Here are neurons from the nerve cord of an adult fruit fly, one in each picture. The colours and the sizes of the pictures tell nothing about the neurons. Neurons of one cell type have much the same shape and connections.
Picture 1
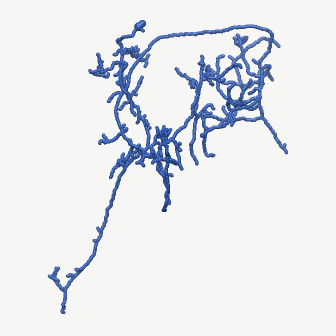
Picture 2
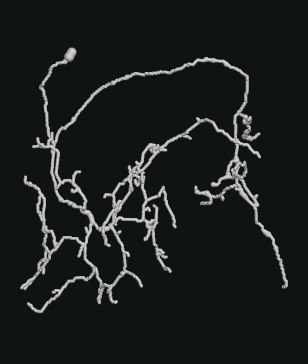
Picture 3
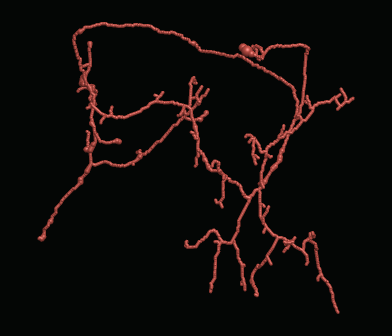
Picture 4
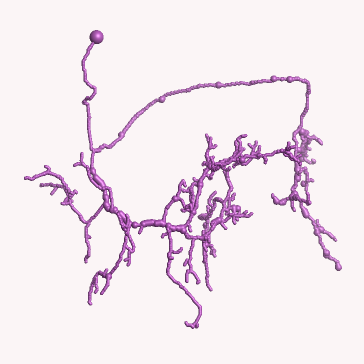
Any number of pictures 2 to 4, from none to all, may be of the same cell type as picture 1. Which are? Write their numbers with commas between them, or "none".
none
